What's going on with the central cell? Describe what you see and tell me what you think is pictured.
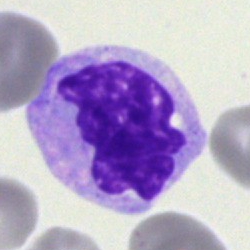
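Look at the chromatin first: dark purple and mottled, with small pale patches. The cytoplasm wraps around the nucleus on every side, widest over on the left, and it's a pale greyish lilac. There's one small clear vacuole at the right edge of the nucleus. That's a monocyte.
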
